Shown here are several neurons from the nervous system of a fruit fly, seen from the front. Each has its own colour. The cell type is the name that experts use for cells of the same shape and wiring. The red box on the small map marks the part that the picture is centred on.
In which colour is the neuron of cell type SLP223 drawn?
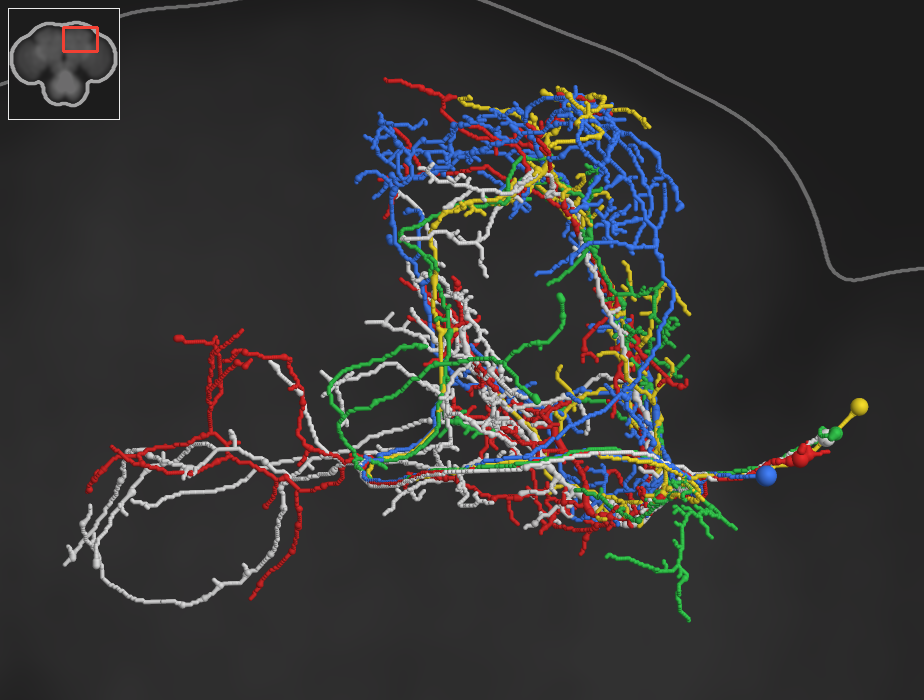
blue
